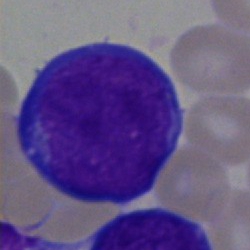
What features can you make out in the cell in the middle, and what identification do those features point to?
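Thin rim of deep blue cytoplasm around the nucleus. Chromatin fine, evenly spread, no coarse clumps. Paler area inside the cell near the left edge. A few tiny projections from the outline at top and right. Cell type: blast.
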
